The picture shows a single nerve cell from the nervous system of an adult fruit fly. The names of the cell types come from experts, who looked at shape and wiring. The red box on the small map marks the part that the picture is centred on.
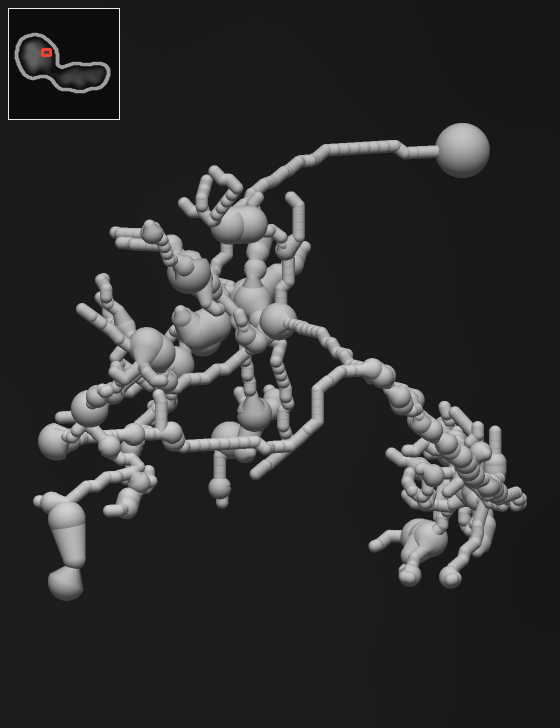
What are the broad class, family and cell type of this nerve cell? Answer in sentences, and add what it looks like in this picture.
Its broad class is optic-lobe intrinsic neuron. Its family is Tm. Its cell type is Tm6. Its cell body lies at the upper right of the picture. The picture shows dozens of branch ends.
